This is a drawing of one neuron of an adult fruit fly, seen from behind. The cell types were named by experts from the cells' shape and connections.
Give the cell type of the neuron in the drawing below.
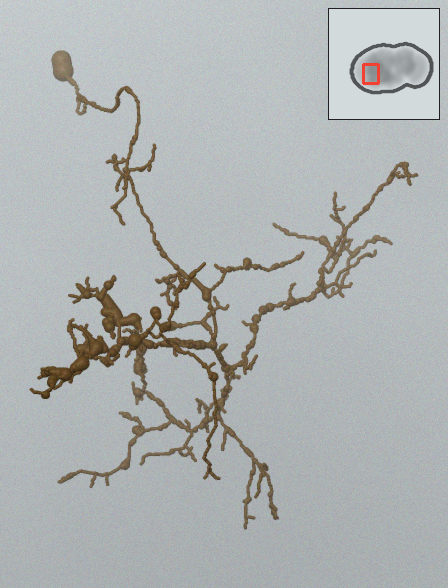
IN19A094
